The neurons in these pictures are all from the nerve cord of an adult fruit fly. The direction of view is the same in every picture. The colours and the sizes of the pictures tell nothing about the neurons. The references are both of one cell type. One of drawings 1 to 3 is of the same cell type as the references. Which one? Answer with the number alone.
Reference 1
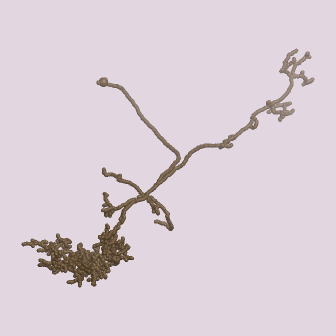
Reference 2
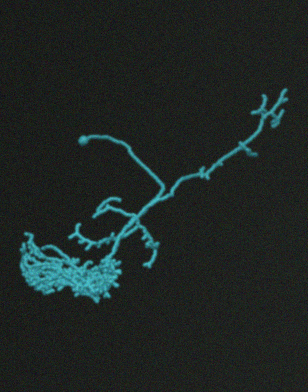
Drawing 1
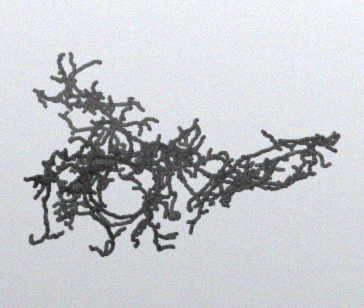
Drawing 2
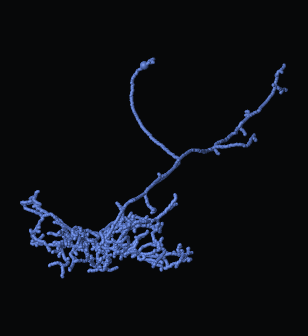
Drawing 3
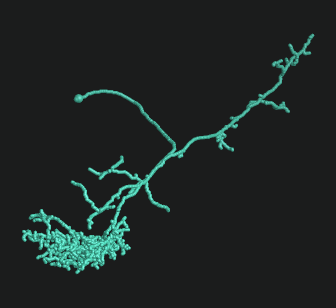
3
